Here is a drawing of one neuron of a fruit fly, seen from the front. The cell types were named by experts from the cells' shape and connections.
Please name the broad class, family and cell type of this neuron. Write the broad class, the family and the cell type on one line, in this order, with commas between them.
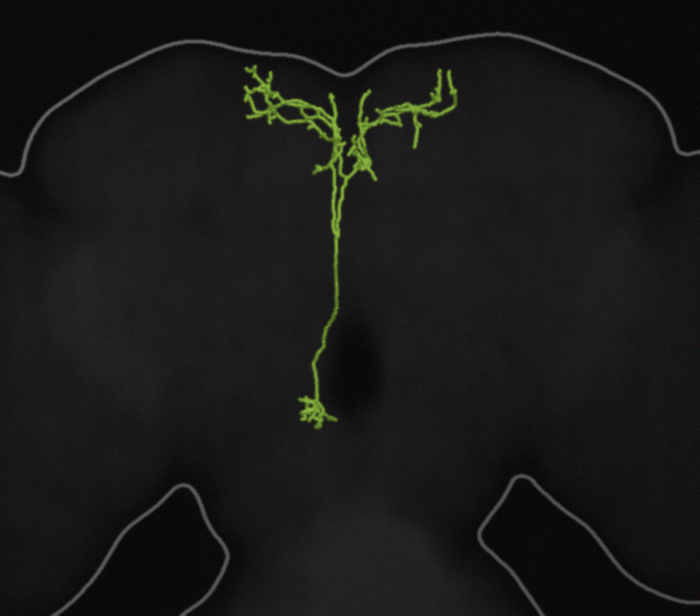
central-brain intrinsic neuron, hemilineage LB7, PRW060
